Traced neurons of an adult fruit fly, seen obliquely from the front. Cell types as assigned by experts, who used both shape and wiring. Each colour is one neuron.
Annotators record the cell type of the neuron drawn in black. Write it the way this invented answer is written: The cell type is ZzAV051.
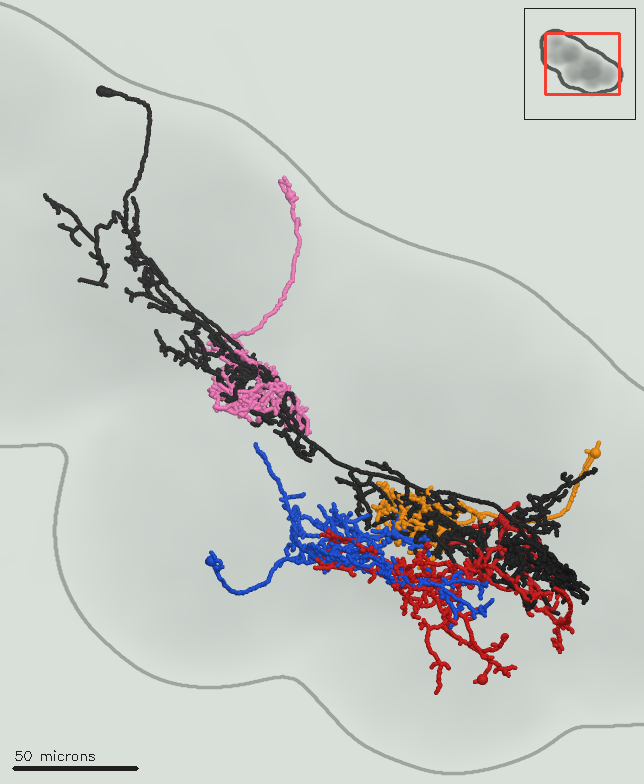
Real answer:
The cell type is IN23B008.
